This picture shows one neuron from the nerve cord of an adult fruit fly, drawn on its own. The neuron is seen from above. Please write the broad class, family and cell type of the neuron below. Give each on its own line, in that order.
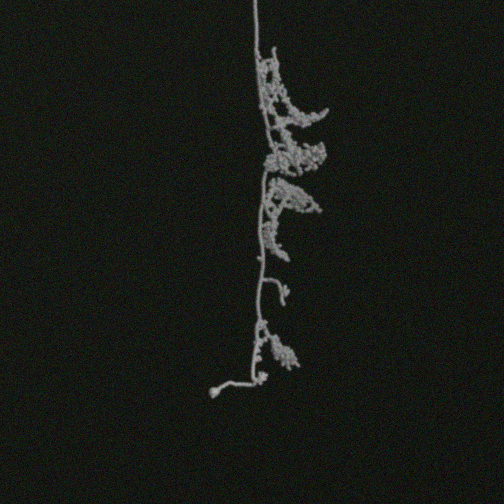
ascending neuron
hemilineage 09B
AN09B009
